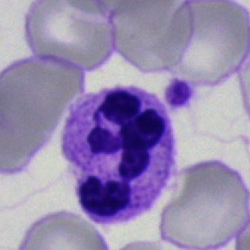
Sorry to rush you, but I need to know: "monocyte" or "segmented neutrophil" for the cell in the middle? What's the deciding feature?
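This one is a segmented neutrophil. Looking at it, the nucleus is divided into several separate lobes, and the cytoplasm is abundant and pale lilac-pink.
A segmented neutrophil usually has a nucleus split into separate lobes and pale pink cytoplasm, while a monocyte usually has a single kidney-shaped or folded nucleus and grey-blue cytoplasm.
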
